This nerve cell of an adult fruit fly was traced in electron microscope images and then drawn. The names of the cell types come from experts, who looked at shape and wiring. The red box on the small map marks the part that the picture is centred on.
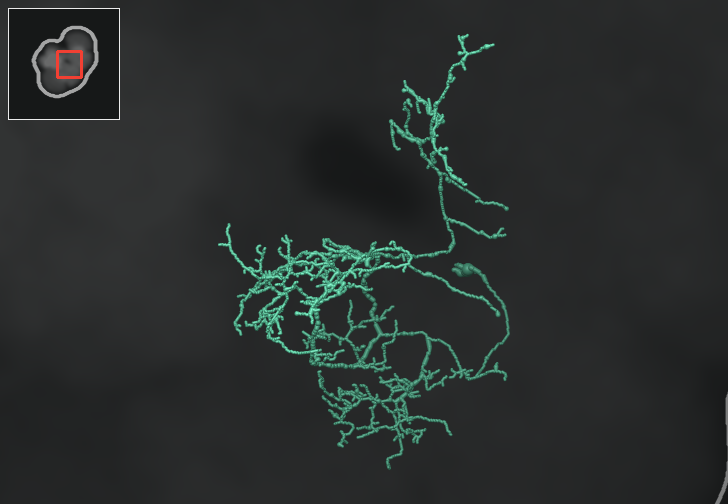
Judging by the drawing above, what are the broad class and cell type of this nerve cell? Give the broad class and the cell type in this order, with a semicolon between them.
central-brain intrinsic neuron; PS214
